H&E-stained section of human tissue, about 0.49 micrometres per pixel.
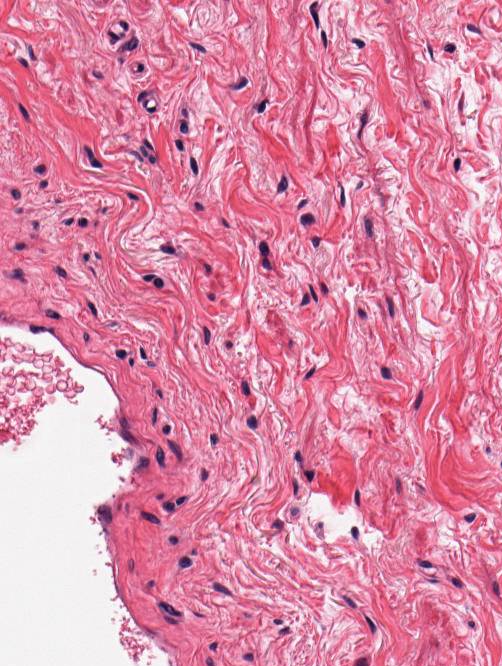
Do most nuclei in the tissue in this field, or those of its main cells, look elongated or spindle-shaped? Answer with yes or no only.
Yes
